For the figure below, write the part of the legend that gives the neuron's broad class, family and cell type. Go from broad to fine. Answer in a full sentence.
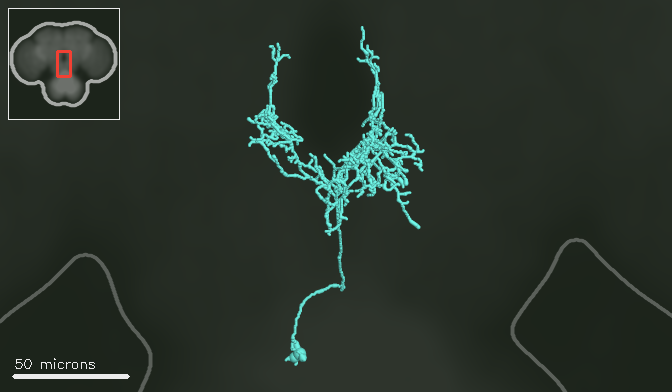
A central-brain intrinsic neuron of hemilineage LB5, type PRW061.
